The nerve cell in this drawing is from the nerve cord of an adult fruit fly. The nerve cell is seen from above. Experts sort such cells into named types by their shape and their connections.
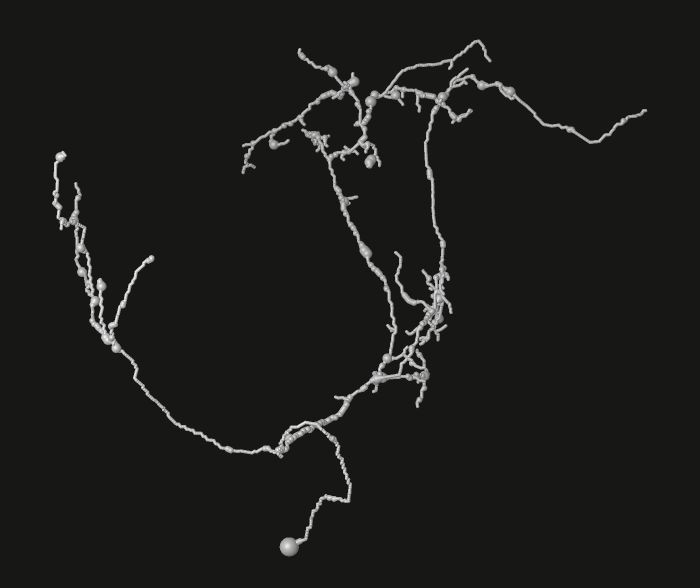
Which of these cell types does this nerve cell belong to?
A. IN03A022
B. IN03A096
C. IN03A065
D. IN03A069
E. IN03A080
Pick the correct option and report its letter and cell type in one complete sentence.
The matching cell type for the nerve cell is option B, IN03A096.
